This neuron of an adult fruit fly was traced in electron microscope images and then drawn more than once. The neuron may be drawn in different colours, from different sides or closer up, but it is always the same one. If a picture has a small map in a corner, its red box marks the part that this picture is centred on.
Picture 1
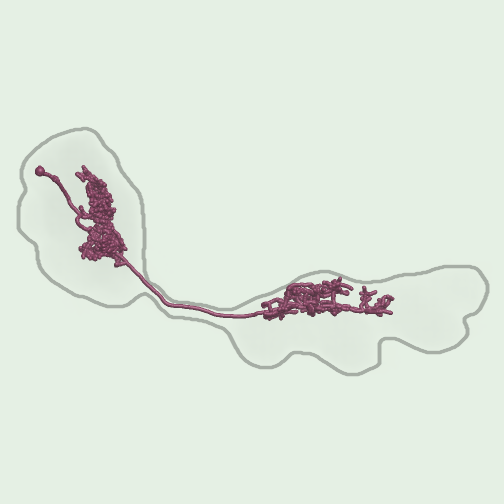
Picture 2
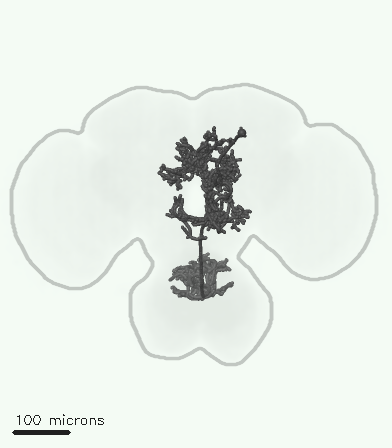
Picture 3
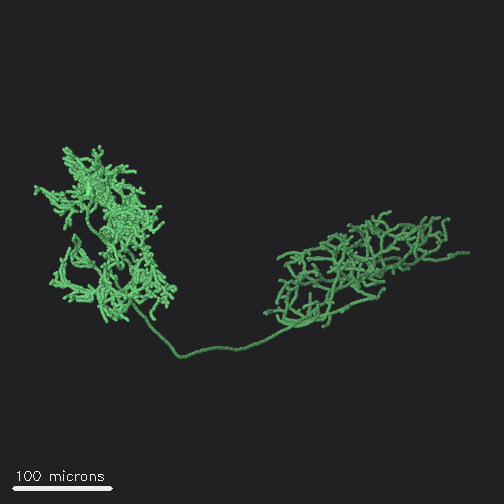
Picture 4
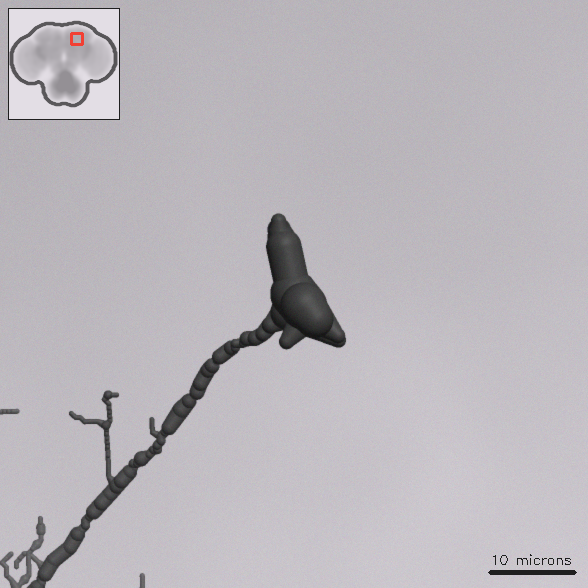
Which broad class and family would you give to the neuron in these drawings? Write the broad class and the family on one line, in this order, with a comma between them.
descending neuron, hemilineage WEDd1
